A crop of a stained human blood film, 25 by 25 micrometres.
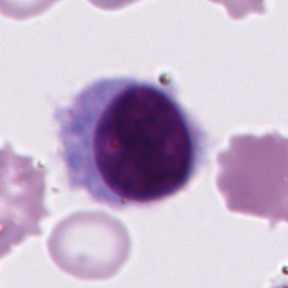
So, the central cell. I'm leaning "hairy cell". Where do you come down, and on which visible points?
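Decisive is the cytoplasm: a broad crescent on the left, only a thin rim on the right, with the nucleus set toward the right and filling about 60% of the cell's area.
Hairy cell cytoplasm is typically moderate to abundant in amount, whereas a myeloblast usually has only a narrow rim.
The name hairy cell therefore fits, and myeloblast does not. Both names agree with the lack of visible granules.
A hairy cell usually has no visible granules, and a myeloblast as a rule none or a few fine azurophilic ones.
The round-to-oval nucleus, about 10 by 9 micrometres, smooth and unindented, is in keeping with a myeloblast.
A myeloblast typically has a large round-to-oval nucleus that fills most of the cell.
The cell measures about 13 micrometres across.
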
